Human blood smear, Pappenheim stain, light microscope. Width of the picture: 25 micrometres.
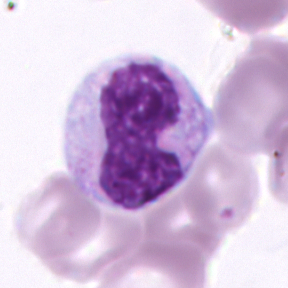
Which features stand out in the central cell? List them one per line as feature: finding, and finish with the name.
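Outline: round and smooth all the way round
Nuclear notch: opens toward the right side of the cell
Cytoplasm: rim at its widest on the left side
Granules: fine, pinkish-purple, scattered through the cytoplasm
So, what we have here: band neutrophil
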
